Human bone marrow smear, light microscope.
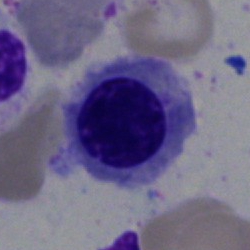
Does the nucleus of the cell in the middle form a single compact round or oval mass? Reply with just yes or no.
Yes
